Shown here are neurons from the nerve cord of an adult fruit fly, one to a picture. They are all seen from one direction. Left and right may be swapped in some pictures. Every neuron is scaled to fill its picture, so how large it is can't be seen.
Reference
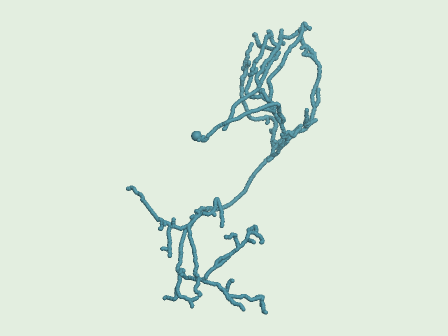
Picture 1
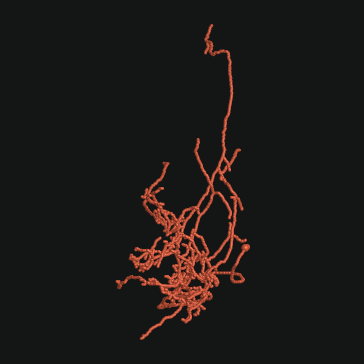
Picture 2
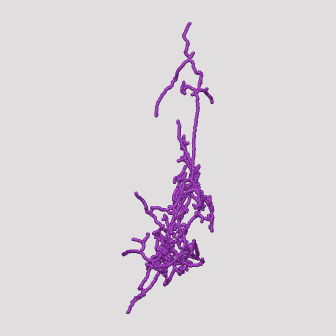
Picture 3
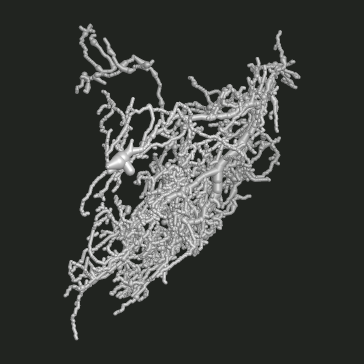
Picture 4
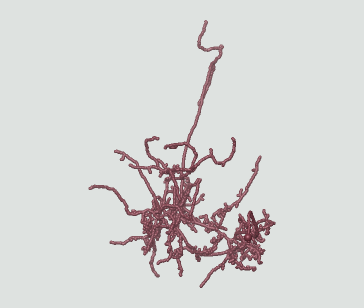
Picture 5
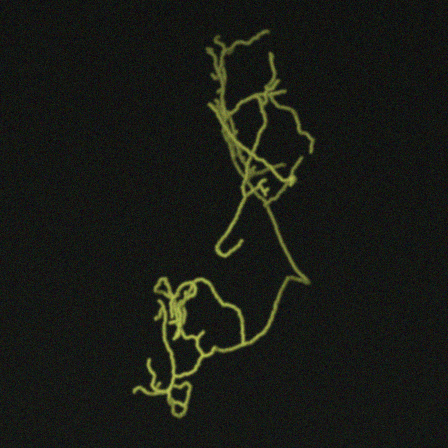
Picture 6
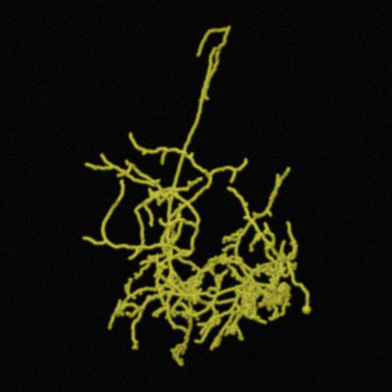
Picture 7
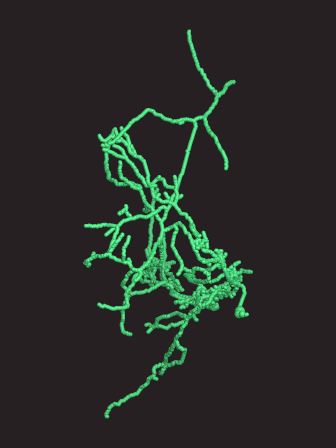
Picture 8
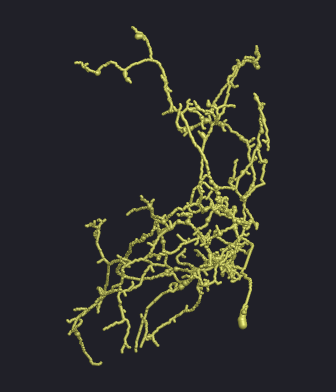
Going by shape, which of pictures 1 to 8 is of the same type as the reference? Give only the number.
5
